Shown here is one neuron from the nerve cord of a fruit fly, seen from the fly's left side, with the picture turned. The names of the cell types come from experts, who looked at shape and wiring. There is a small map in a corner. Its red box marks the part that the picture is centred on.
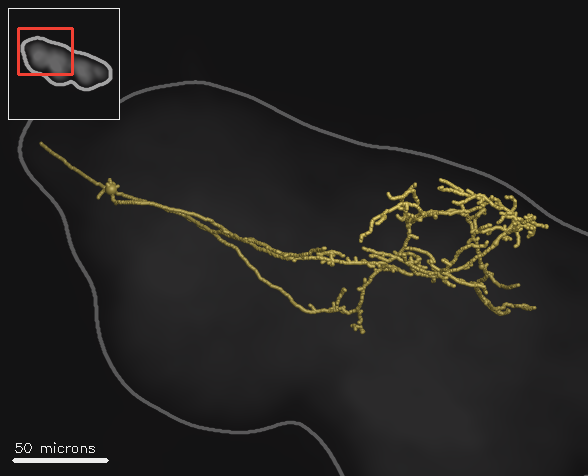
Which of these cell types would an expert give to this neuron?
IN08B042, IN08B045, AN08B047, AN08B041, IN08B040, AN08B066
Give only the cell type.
AN08B047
